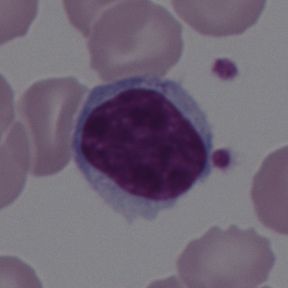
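Typical lymphocyte, central cell of a peripheral blood smear. First, the nucleus takes up about 70% of the cell's area. Its chromatin is dark purple and coarsely clumped, with small paler patches between, and no distinct nucleoli show. Then, the cytoplasm is pale greyish blue. Last, the outline tapers to a short point at the bottom.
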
